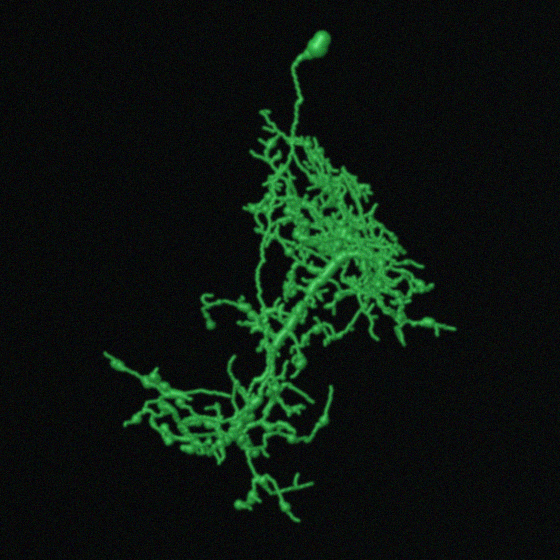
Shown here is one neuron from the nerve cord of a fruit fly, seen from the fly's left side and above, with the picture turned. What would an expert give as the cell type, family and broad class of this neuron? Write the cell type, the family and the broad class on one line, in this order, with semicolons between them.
IN12B036; hemilineage 12B; nerve-cord intrinsic neuron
